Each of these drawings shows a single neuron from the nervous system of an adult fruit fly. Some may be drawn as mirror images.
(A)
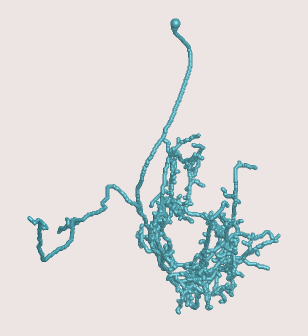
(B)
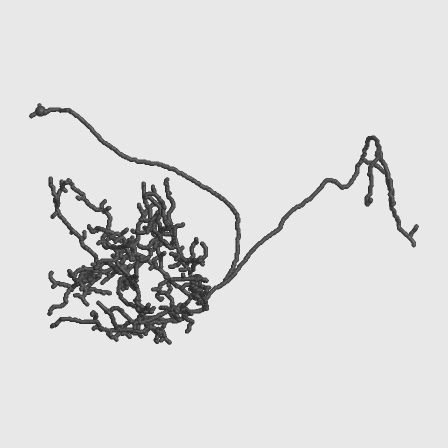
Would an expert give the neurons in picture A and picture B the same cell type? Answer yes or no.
no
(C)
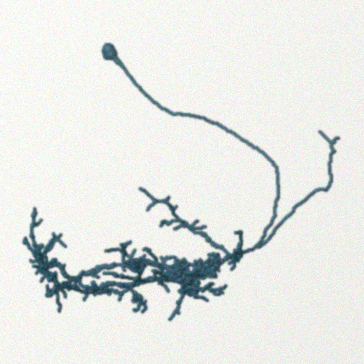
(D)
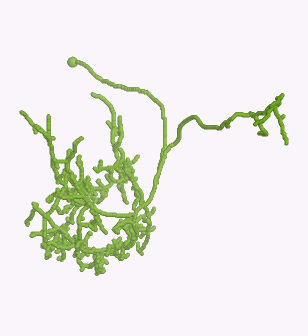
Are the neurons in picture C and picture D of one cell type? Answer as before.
no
